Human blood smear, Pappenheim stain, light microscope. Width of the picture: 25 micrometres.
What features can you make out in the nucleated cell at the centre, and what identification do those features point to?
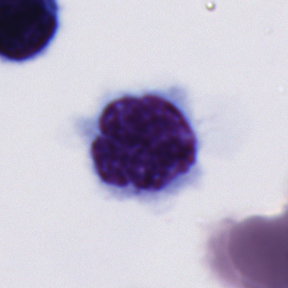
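Look at the edge first: fine, hair-like projections extend from the pale cytoplasm around the cell's edge. That cytoplasm is a very pale greyish blue and forms only a thin rim, because the nucleus fills most of the cell. Its chromatin is dark purple and coarsely clumped. This is a hairy cell.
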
